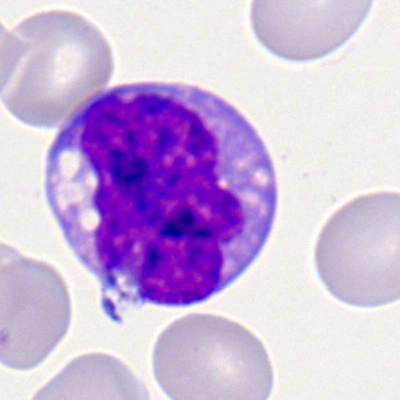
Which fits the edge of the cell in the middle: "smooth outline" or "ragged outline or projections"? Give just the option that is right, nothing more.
Ragged outline or projections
